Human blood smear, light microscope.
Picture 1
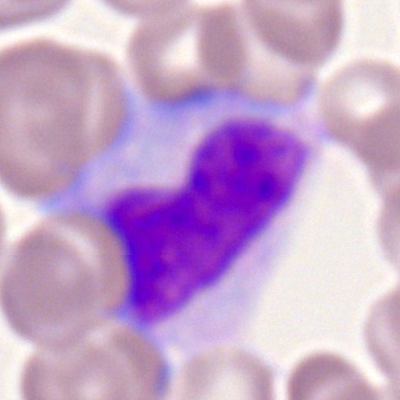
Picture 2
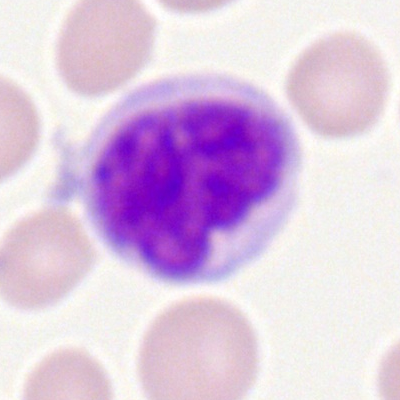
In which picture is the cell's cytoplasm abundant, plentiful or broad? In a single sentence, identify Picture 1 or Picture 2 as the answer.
The cell shown in picture 1 has ample cytoplasm around its nucleus.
